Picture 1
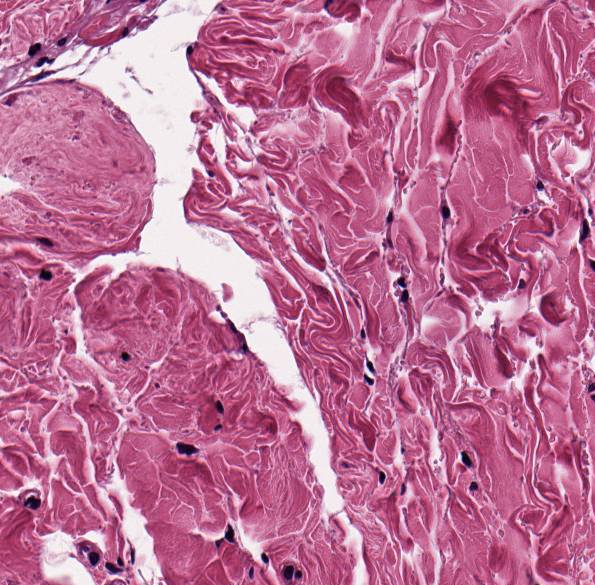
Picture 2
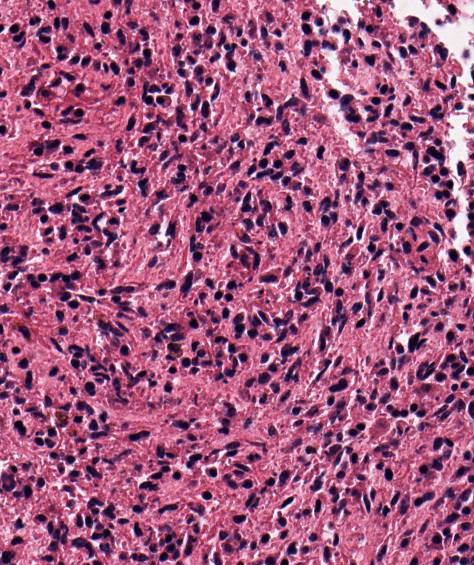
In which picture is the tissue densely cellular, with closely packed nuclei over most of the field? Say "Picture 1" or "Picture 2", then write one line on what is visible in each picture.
Picture 2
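What picture 1 shows: Few small, dark, elongated fibroblast nuclei lie scattered between the collagen bundles.
What picture 2 shows: Cells crowd the whole field in loosely swirling, intersecting streams.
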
